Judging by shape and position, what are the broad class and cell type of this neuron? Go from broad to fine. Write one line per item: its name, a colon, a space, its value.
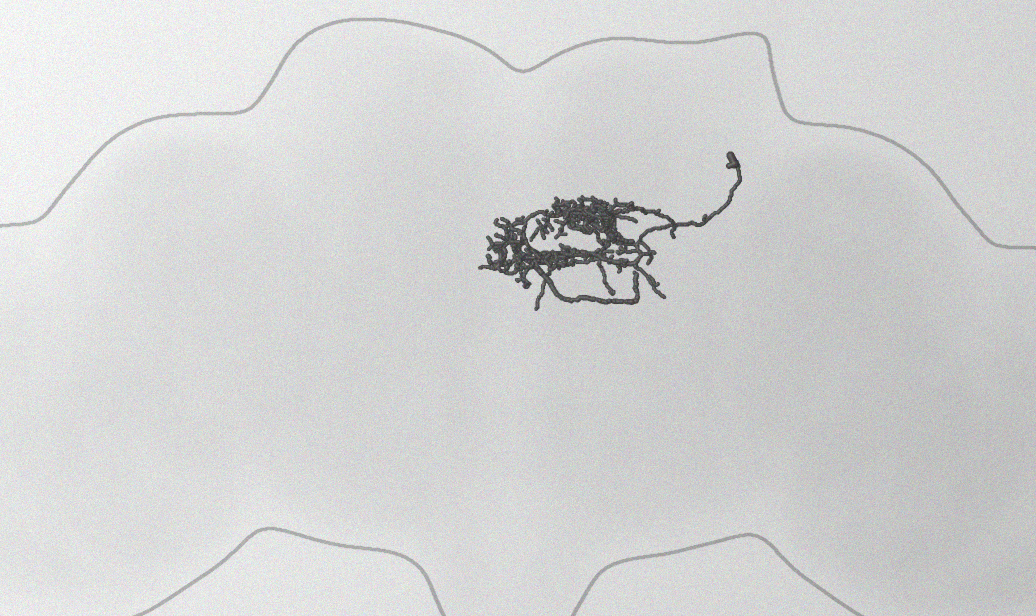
broad class: central-brain intrinsic neuron
cell type: GNG481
